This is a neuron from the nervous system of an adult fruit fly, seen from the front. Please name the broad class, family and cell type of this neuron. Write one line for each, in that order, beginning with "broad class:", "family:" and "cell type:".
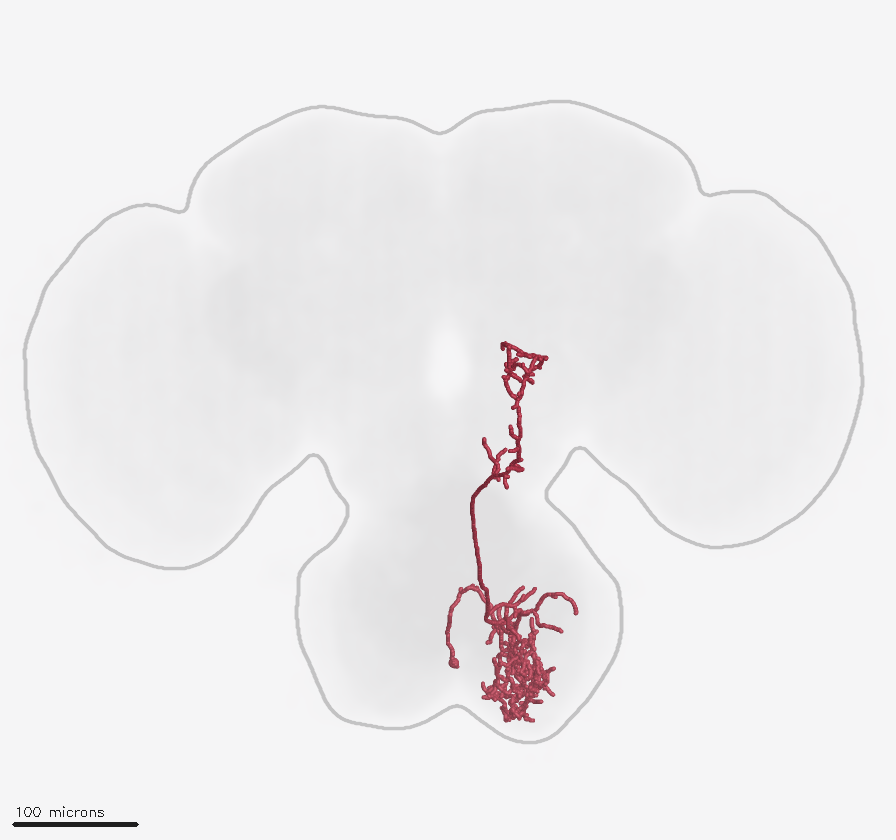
broad class: ascending neuron
family: hemilineage 12B
cell type: AN12B019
